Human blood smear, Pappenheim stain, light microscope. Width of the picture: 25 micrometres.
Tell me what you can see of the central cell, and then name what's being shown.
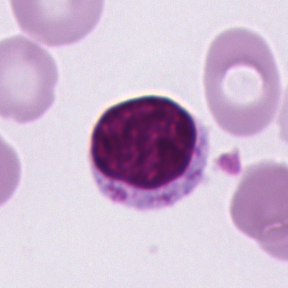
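Right, the cell comes to about 10 micrometres across. Its nucleus is round, with no indentation or lobes, and measures about 9 by 8 micrometres, filling about 70% of the cell's area. The chromatin looks dense, dark purple and coarsely clumped. What cytoplasm there is forms a crescent, widest below the nucleus, and it is pale lilac rather than deep blue. This is a large granular lymphocyte.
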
